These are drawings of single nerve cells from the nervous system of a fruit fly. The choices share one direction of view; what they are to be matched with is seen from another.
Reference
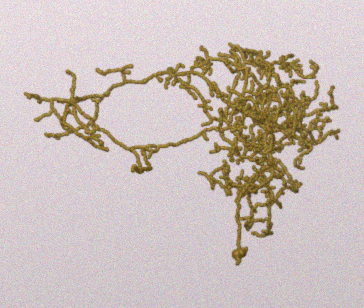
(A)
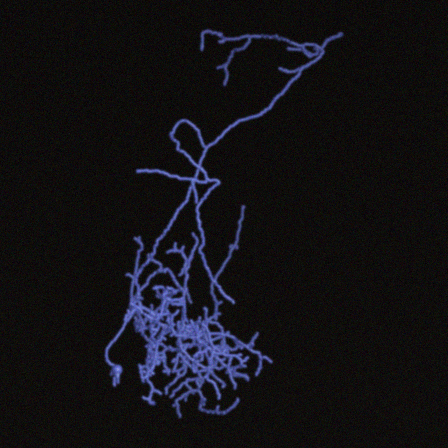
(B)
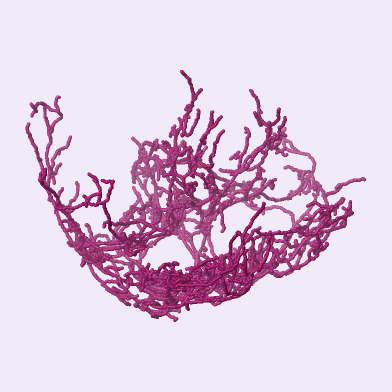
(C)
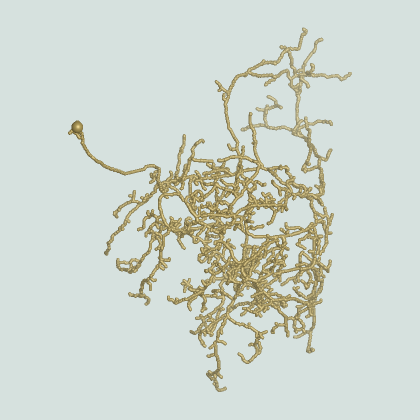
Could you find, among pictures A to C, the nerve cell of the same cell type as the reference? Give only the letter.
C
